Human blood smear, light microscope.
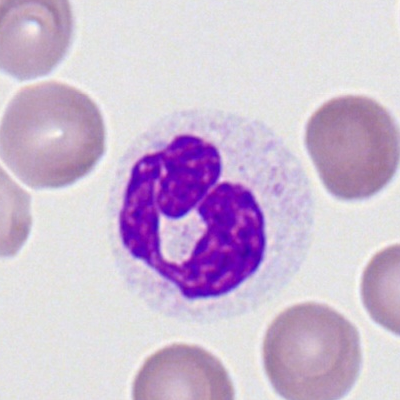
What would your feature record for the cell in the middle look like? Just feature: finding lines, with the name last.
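Outline: round and smooth, I'd say
Nucleus: looped, closing around a pale patch of cytoplasm at its centre
Nucleoli: none I can see
Granules: a dusting of fine, faint lilac ones in the cytoplasm
Name: segmented neutrophil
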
